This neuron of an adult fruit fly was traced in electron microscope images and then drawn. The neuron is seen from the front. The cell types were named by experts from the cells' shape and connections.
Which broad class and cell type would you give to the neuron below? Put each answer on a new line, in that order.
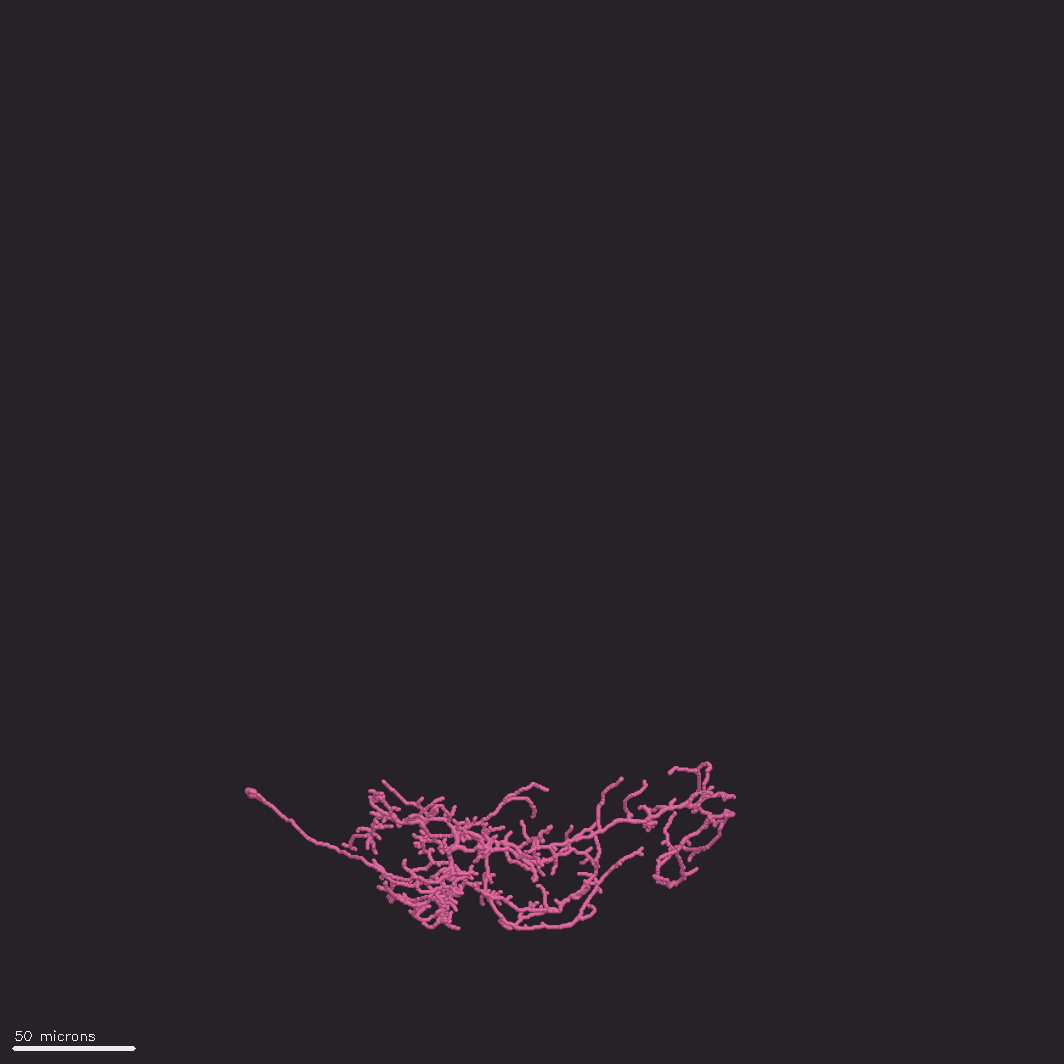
central-brain intrinsic neuron
GNG568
